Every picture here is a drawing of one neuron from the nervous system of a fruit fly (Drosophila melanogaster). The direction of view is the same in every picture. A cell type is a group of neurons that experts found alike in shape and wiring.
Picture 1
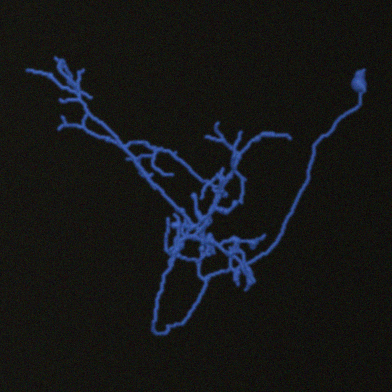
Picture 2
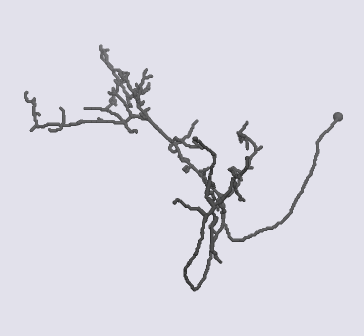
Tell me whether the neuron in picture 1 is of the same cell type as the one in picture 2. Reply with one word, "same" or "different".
different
